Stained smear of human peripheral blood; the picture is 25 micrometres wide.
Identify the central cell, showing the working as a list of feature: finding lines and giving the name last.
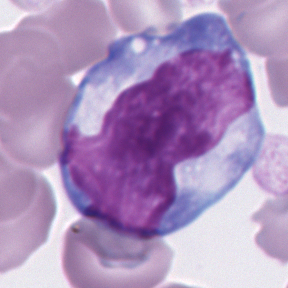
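Shape: nucleus elongated, running diagonally from lower left to upper right
Border: wavy and indented
Lower left: nucleus reaching the cell edge, almost no cytoplasm between
Cytoplasm: pale blue, stronger blue toward the cell edge
Identity: monocyte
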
